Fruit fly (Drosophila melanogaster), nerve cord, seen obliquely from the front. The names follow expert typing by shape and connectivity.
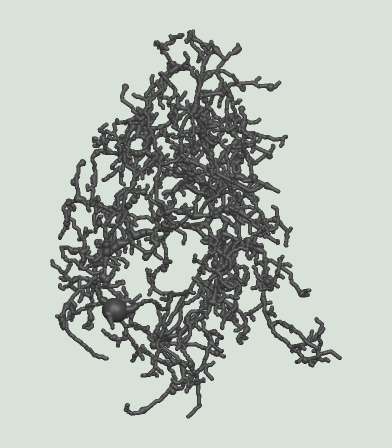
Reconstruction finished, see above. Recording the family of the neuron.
hemilineage 16B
